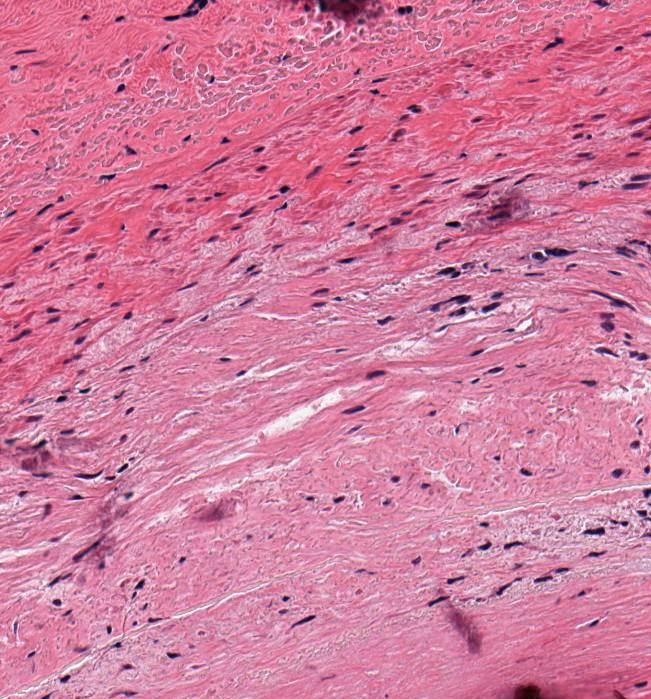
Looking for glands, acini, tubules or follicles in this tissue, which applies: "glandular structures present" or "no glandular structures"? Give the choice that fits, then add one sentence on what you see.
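No glandular structures. No glands, tubules or follicles are present in the field.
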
